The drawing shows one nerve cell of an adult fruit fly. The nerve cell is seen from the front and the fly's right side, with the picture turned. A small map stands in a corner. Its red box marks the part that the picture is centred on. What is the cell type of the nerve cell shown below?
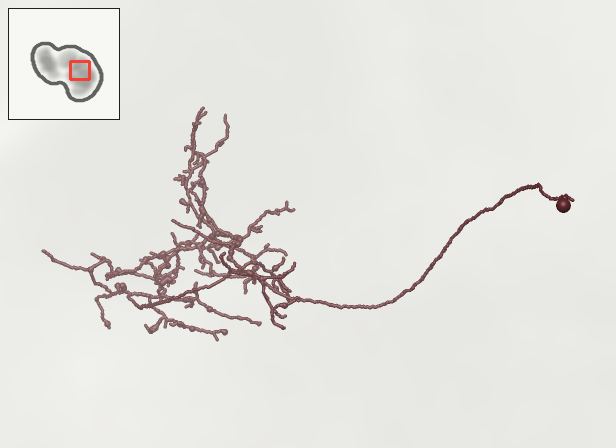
PS021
